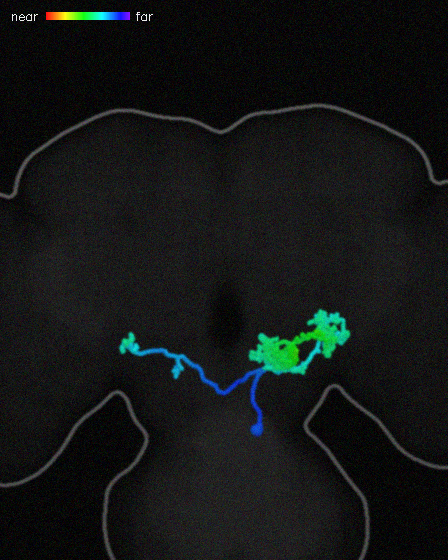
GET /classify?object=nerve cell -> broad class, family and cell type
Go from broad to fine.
central-brain intrinsic neuron; hemilineage LB3; CB0432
